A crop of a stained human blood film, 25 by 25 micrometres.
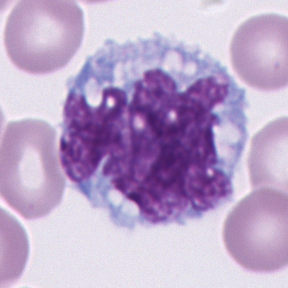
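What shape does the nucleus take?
It is irregularly folded into several broad lobes and fills about 60% of the cell's area, in a cell about 17 micrometres across.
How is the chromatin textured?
Lacy and strand-like, without coarse dense clumps.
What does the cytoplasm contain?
Several small clear vacuoles, set in pale greyish blue cytoplasm.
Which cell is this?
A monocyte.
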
